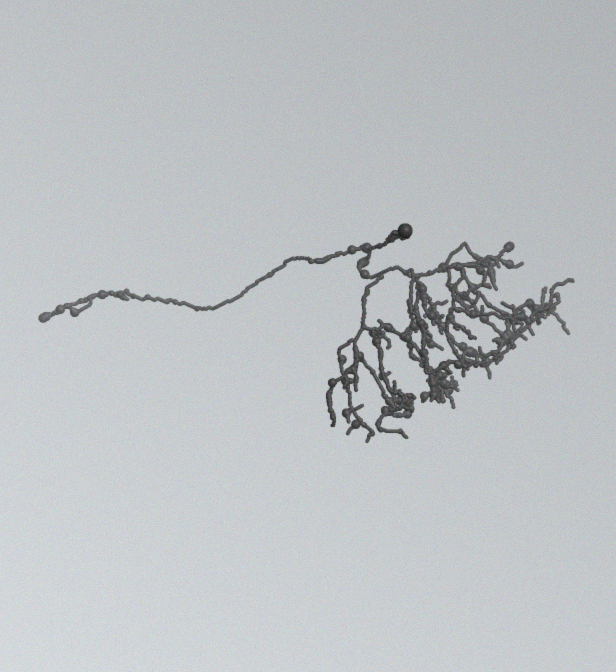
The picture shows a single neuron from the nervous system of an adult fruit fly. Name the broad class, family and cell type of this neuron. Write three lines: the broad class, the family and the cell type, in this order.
visual projection neuron
LC
LC20a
